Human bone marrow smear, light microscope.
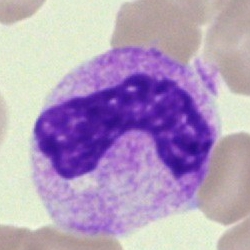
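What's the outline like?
Round and smooth.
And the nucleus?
A curved band bent like a horseshoe, concave side facing downward, stretching across nearly the full width of the cell.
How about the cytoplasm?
Plenty of it, and pale lilac.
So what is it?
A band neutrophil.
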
